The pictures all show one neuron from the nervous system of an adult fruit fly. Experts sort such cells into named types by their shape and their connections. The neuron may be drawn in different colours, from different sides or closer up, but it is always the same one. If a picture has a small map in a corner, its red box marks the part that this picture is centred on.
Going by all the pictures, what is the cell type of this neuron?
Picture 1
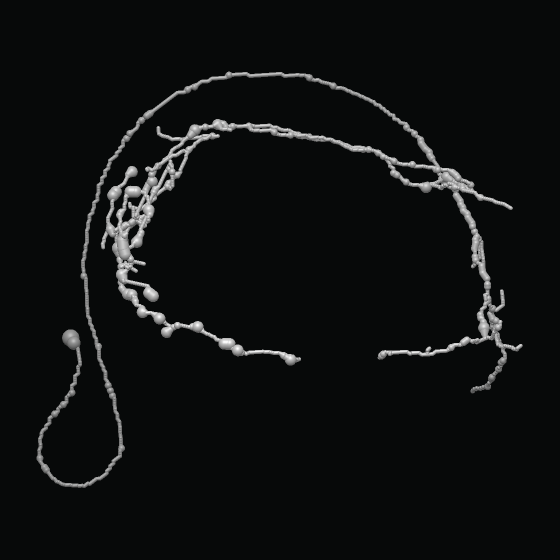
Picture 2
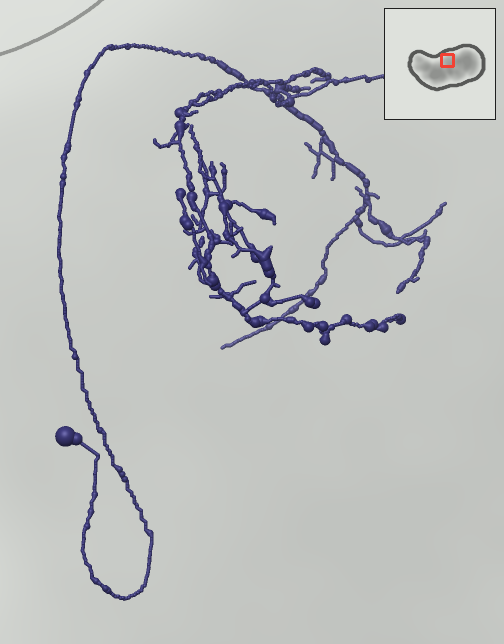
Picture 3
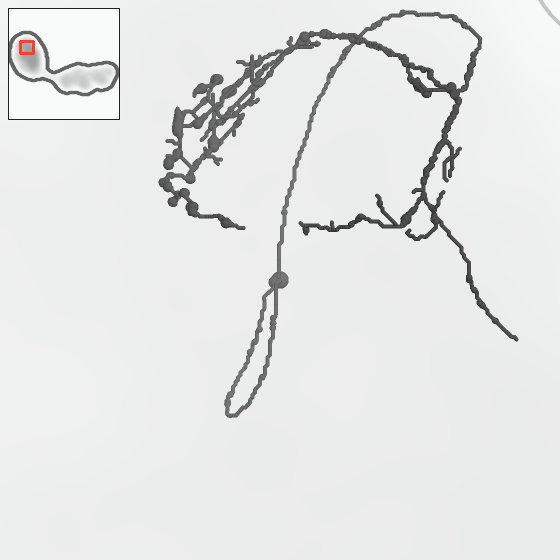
SLP082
